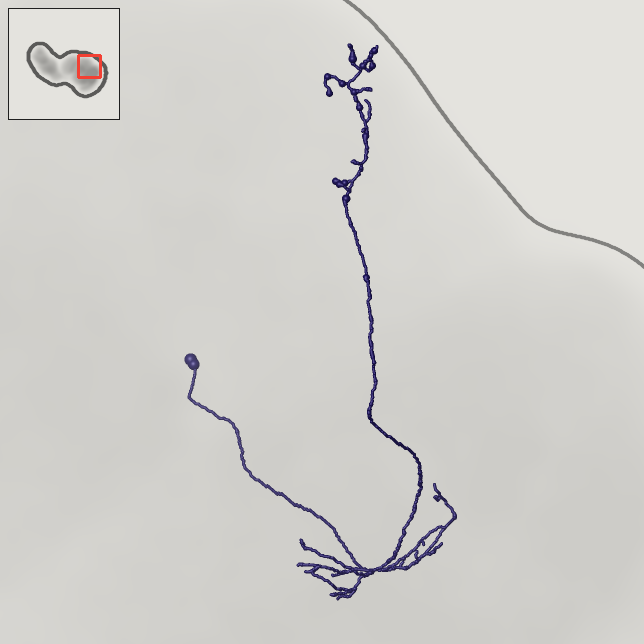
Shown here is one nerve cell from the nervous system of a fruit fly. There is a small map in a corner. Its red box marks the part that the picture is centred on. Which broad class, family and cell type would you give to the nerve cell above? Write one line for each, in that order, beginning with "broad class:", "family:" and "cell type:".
broad class: central-brain intrinsic neuron
family: class CX
cell type: FS4C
